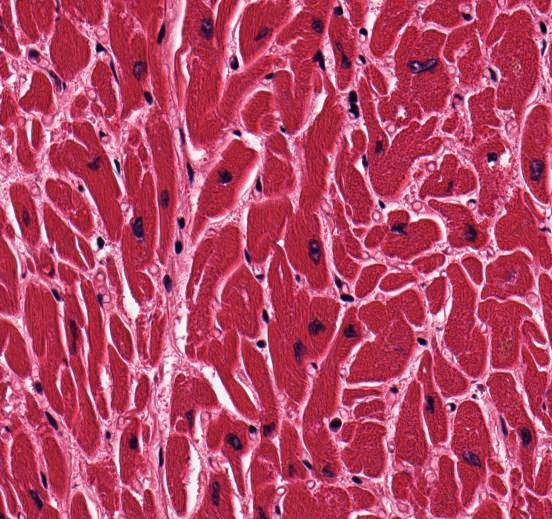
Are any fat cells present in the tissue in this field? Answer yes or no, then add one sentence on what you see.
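No. No fat cells are present anywhere in the field.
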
